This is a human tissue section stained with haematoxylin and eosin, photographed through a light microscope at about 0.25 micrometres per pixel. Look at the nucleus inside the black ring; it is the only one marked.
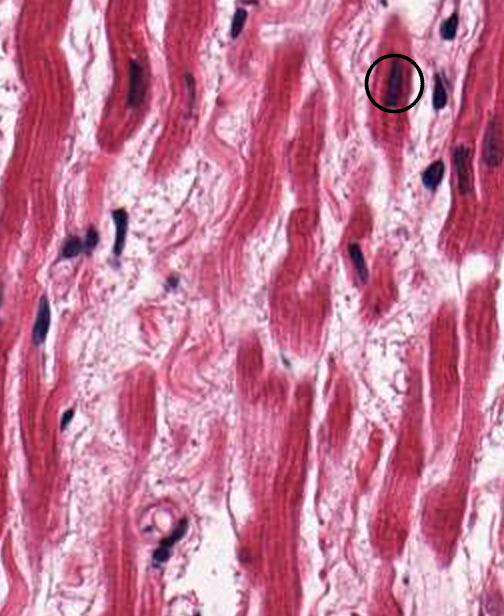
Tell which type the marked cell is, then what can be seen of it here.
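It is a cardiomyocyte. The nucleus is elongated, dark purple, and sits in the middle of the cell, its long axis running along the cell's length. The cytoplasm is deep pink and extends well beyond both ends of the nucleus, narrowing toward the upper end. The cytoplasm shows faint streaks running lengthwise along the cell. The cell lies parallel to the neighbouring fibres, with pale, loosely textured spaces along its sides.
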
